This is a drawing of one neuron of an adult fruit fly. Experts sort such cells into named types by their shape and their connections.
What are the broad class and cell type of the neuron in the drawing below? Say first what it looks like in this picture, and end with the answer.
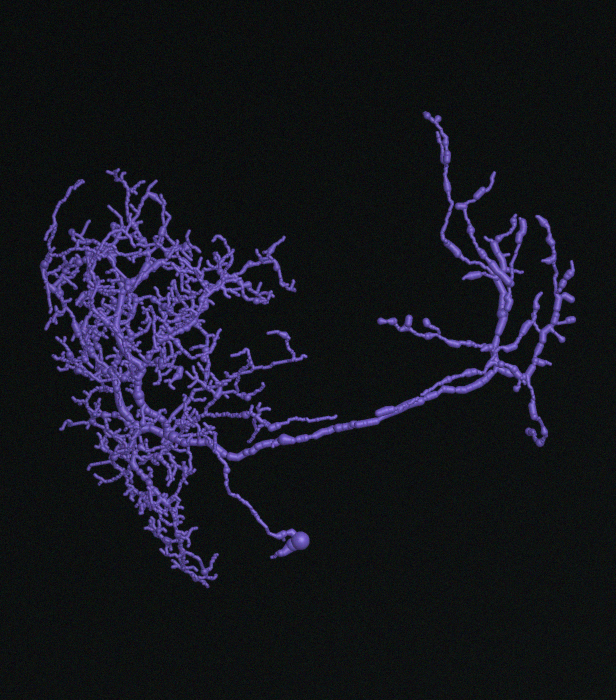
The cell body can be seen at the bottom of the picture. More than a hundred branch ends can be seen. Its broad class is central-brain intrinsic neuron. Its cell type is GNG143.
